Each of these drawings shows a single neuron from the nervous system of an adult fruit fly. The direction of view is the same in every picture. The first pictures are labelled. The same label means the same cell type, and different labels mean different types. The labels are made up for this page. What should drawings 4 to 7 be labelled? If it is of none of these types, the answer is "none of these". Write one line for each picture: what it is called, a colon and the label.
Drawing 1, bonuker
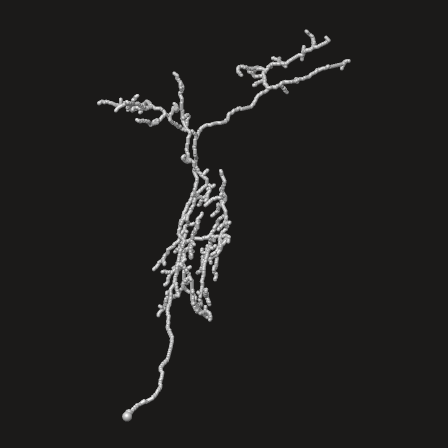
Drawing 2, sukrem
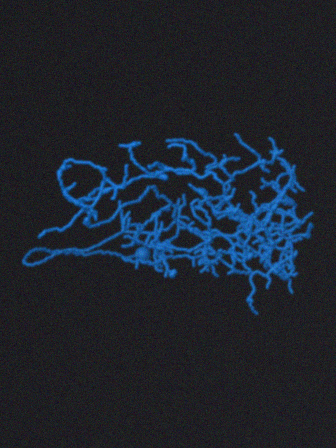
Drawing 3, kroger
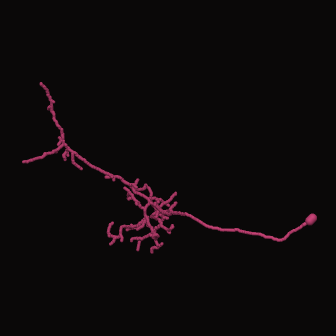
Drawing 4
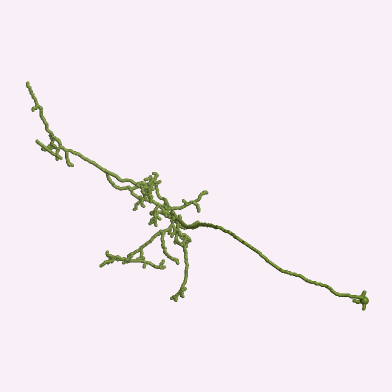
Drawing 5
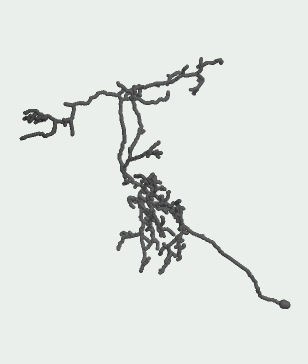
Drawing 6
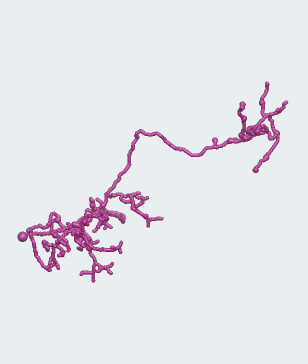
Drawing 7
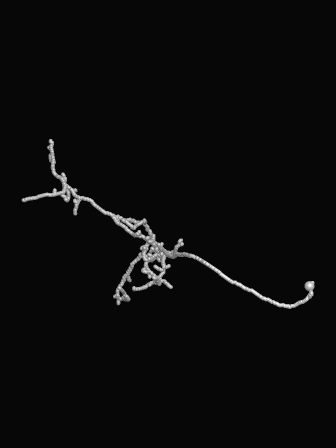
4: kroger
5: bonuker
6: sukrem
7: kroger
